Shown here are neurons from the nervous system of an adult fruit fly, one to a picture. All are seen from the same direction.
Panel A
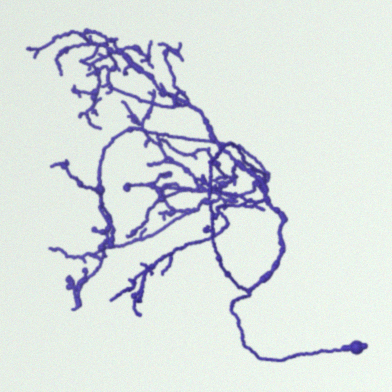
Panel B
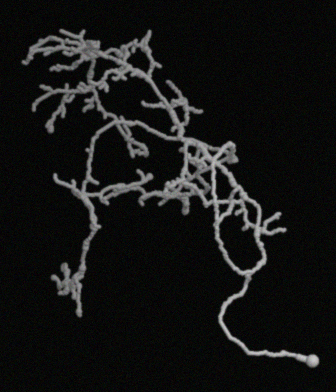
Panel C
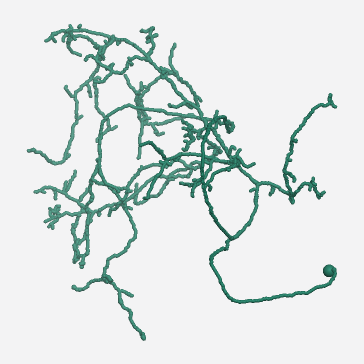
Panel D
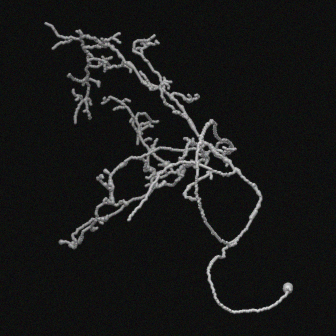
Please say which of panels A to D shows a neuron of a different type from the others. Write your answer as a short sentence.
The neuron in panel C is of another cell type than the rest.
